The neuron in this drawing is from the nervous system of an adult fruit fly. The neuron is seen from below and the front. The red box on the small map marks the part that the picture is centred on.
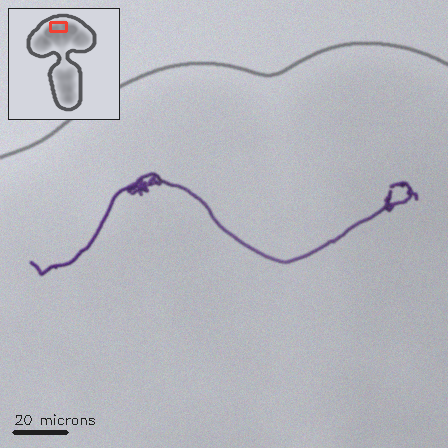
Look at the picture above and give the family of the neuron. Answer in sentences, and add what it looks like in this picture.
The name of its family is class olfactory. Its broad class is sensory neuron entering the brain. It is in the brain and does not reach the nerve cord. The drawing shows no cell body. From left to right in the picture it spans about 150 microns.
